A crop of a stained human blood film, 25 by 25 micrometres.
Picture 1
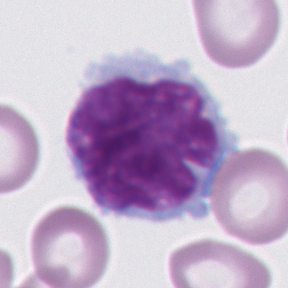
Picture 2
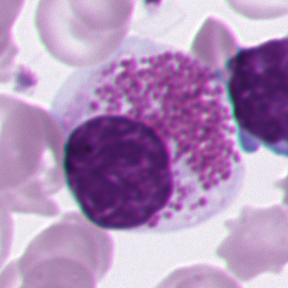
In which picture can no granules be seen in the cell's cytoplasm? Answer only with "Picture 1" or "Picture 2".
Picture 1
